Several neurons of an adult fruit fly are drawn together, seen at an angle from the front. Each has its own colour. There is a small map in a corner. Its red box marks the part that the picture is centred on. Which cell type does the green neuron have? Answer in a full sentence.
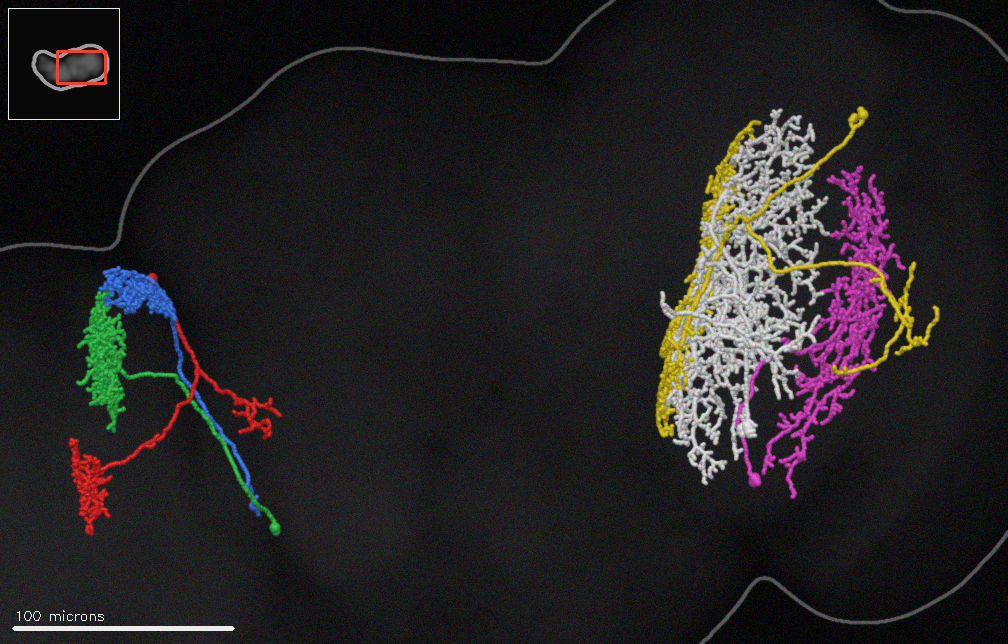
The cell type is Li25.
